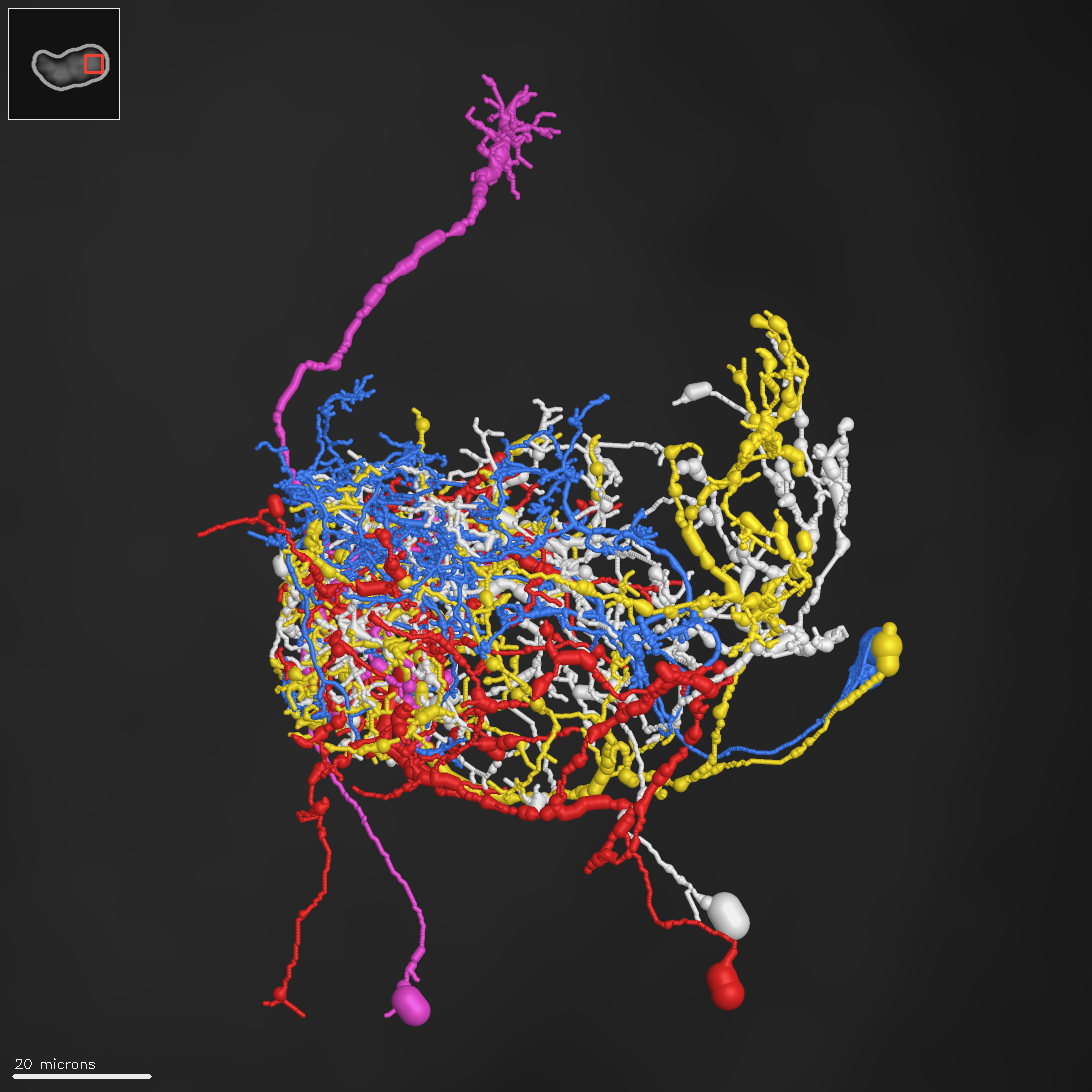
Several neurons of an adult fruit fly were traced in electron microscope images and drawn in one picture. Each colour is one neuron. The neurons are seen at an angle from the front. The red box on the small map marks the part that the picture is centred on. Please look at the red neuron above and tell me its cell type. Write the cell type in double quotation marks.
"PVLP078"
